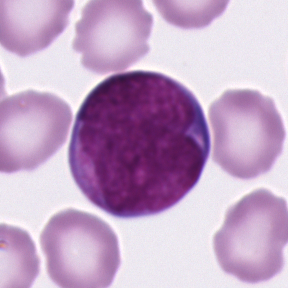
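Myeloblast, the nucleated cell at the centre of this stained peripheral blood smear. Its outline is round and smooth, and you won't find distinct nucleoli in the nucleus. The cytoplasm has neither granules nor vacuoles.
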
